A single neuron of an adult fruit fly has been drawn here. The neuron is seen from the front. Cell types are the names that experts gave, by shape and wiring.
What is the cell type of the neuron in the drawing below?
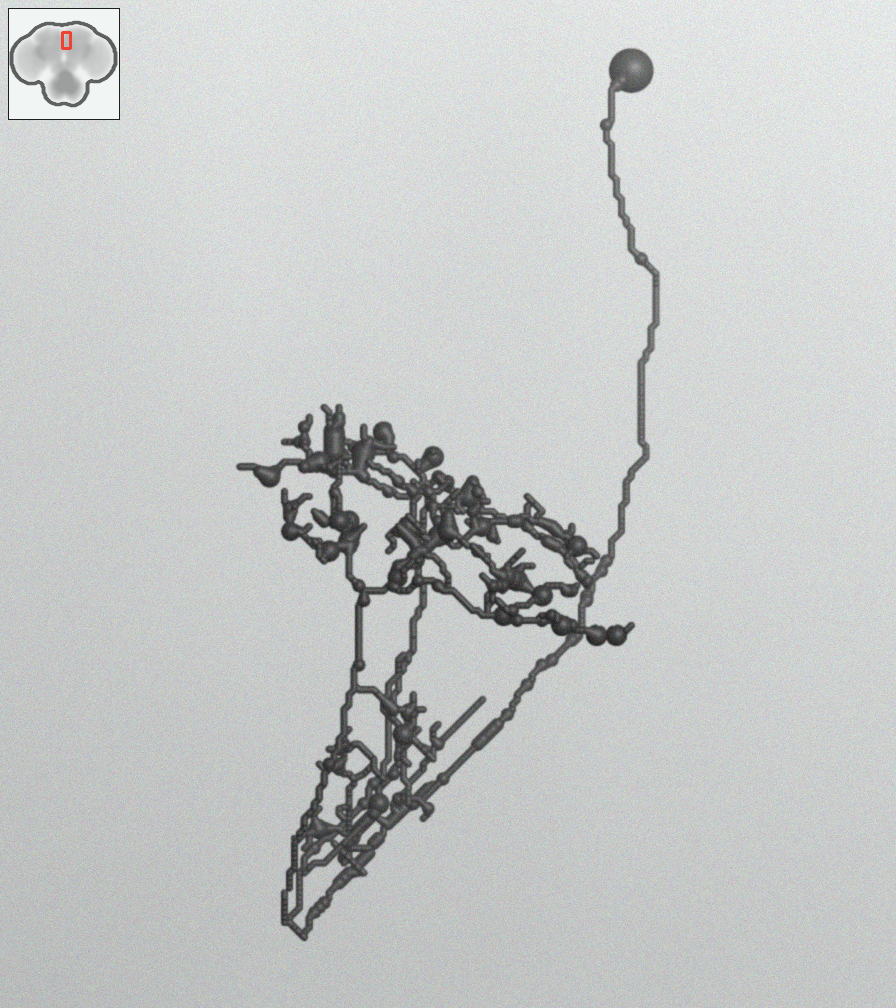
vDeltaF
